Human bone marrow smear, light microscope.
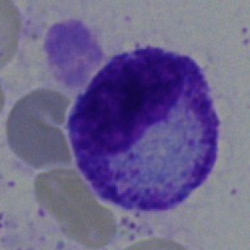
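Myelocyte, the central cell: round to slightly oval, with its nucleus set off-centre in the upper left. Notice the curved border against the pale cytoplasm, which gives the nucleus a crescent-like shape. Pale lilac cytoplasm takes up the lower right.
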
